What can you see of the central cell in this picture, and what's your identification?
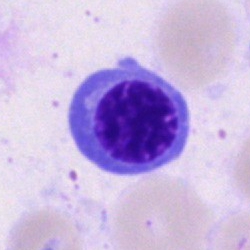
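Coarsely clumped, dark purple chromatin shows paler streaks. The cytoplasm is deep blue, with a paler zone beside the nucleus on its upper-left side. A small rounded bulge projects from the top edge of the cell. Answer: erythroblast.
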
